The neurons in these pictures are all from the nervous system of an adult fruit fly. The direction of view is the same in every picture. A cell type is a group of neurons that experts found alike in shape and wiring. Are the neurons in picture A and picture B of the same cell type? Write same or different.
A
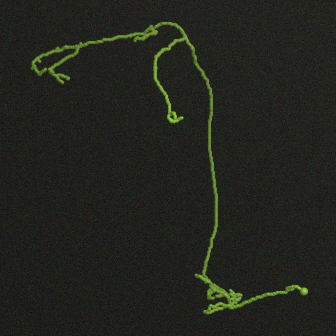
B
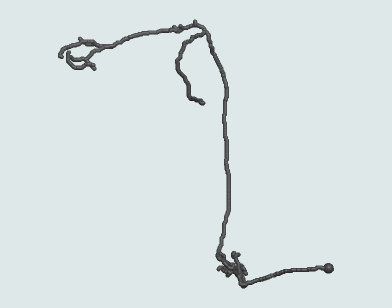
same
